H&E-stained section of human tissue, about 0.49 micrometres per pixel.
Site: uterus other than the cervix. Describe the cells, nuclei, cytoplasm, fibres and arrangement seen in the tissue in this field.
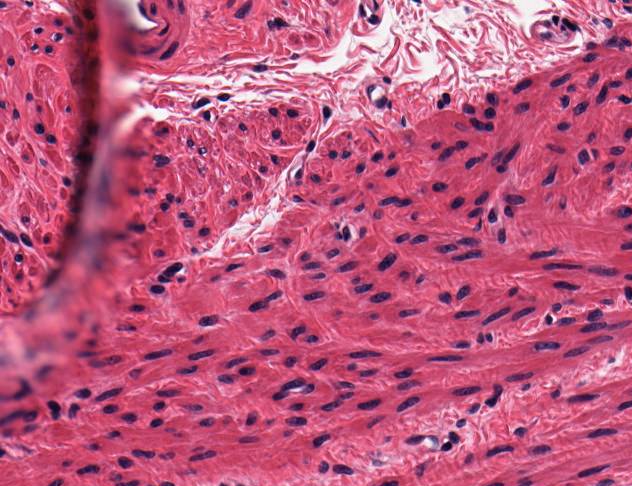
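Bundles of smooth muscle cells running in different directions make up the field. In the lower half the cells run mostly from left to right, slightly obliquely. Where cells are cut lengthwise, their nuclei are elongated and cigar-shaped with blunt ends. Thin, pale strands of loose connective tissue separate the bundles, chiefly in the upper part of the field.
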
